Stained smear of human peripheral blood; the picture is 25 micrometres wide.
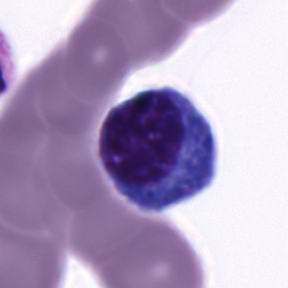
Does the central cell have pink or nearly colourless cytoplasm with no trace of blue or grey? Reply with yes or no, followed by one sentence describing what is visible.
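No. The cytoplasm stains deep blue.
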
